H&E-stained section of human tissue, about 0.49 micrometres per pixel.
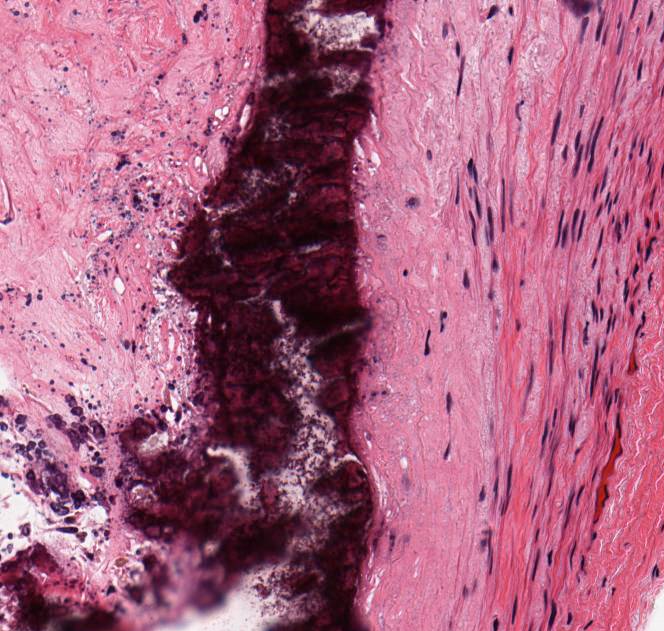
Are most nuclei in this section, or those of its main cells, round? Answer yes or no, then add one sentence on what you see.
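No. The nuclei in the right-hand tissue are elongated and spindle-shaped, aligned with the fibres.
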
